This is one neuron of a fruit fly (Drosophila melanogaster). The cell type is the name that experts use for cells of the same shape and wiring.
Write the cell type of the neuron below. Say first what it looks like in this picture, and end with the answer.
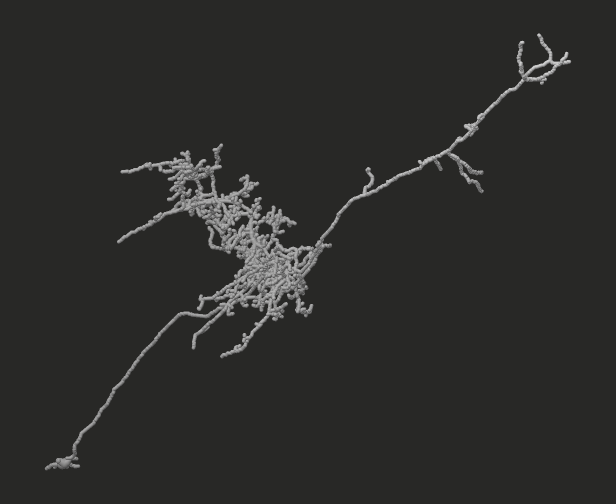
Its cell body lies at the lower left of the picture. The picture shows dozens of branch ends. Its broad class is nerve-cord intrinsic neuron. It is of cell type IN03B029.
